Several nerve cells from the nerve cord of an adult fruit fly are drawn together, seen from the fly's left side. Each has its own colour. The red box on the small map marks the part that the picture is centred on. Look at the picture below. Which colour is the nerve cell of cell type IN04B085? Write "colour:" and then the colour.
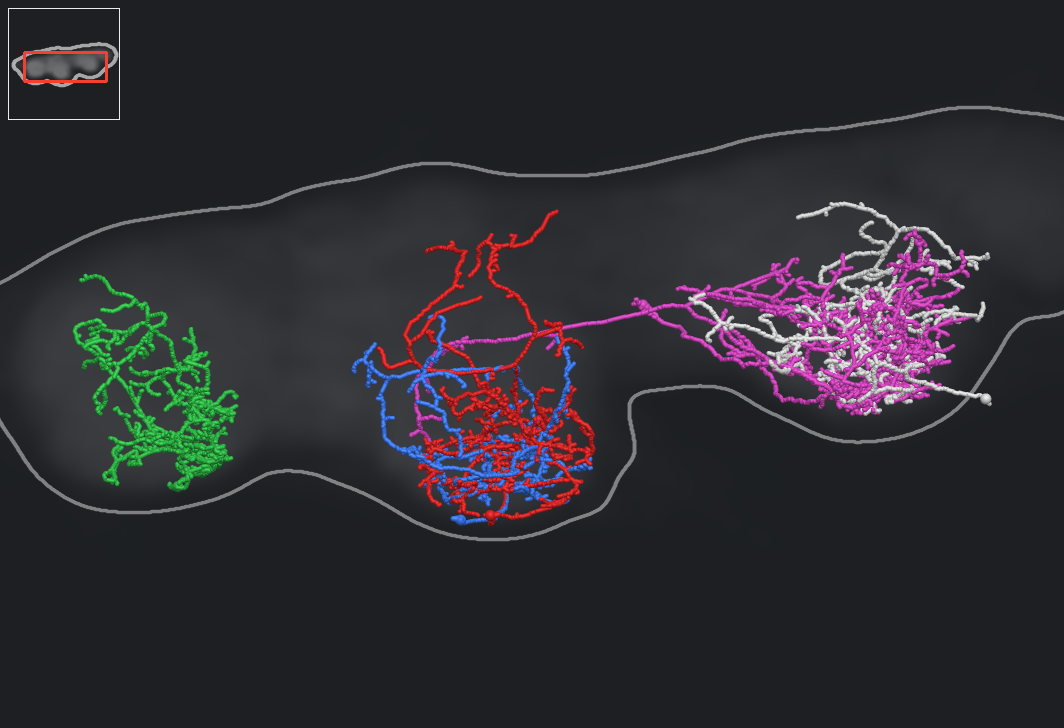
colour: green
